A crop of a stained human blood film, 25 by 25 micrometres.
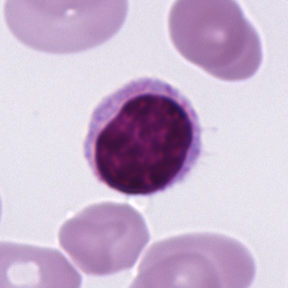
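Large granular lymphocyte in the middle of the field. The outline is roughly round, though the edge looks slightly fuzzy and irregular. The nucleus seems round to oval, with a shallow indentation on its upper left side, and no nucleolus can be found in it. At the right edge, a few fine hair-like projections extend outward.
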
